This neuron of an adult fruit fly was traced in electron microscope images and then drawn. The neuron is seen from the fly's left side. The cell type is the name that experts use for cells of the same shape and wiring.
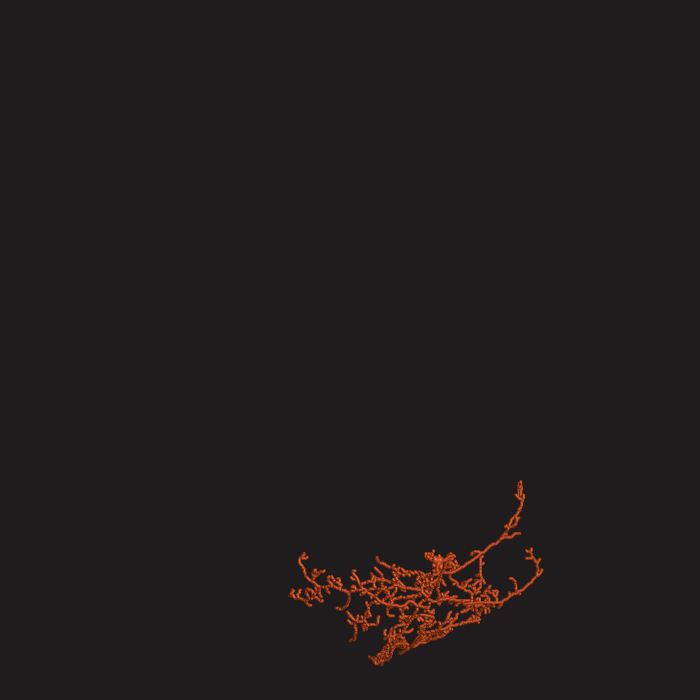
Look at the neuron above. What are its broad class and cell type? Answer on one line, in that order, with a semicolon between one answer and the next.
central-brain intrinsic neuron; GNG292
